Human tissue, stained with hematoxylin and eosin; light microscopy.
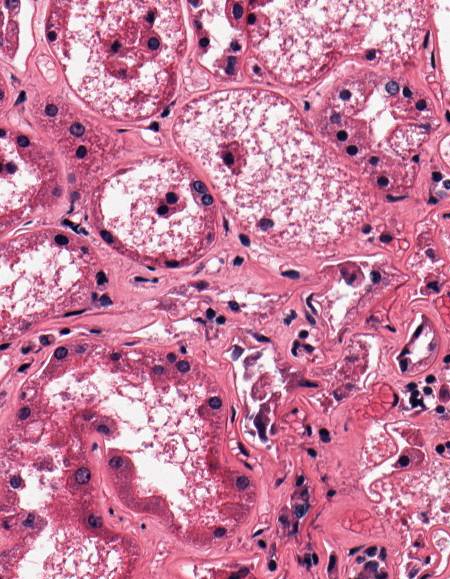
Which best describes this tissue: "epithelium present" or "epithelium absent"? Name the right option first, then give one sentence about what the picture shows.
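Epithelium present. The lining cells of the tubules have pale pink cytoplasm filled with many small clear vacuoles.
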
